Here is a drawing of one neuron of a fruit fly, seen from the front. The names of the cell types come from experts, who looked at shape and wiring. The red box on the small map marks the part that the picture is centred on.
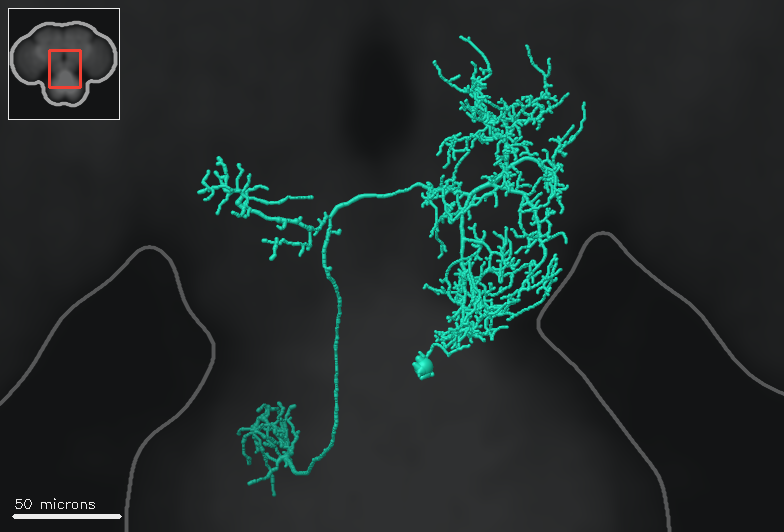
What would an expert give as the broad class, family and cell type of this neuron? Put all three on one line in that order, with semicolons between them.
descending neuron; hemilineage LB6; DNge033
